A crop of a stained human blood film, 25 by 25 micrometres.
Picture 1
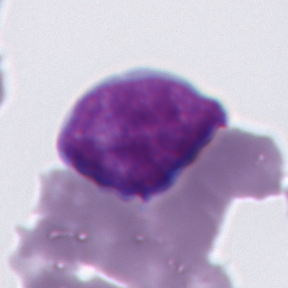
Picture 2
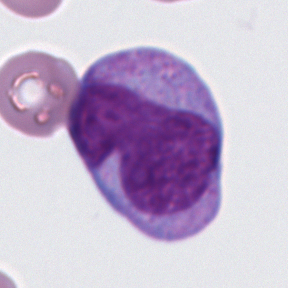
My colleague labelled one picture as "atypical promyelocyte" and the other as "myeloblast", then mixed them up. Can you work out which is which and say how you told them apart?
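The first picture shows the myeloblast, the second the atypical promyelocyte. The myeloblast's nucleus is oval, about 14 by 10 micrometres, and stains a deep purple-magenta, whereas the atypical promyelocyte's nucleus is folded, with a deep cleft of pale cytoplasm entering from its lower left side. Around the myeloblast only a very thin pale blue rim of cytoplasm is visible, mainly along the upper edge; in the atypical promyelocyte the broadest band of cytoplasm lies above the nucleus, which fills about 60% of a cell about 18 by 13 micrometres. Fine pinkish-purple granules are scattered through the atypical promyelocyte's cytoplasm. Neither has coarsely clumped chromatin: it is finely stippled in the myeloblast and fine and lacy in the atypical promyelocyte.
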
